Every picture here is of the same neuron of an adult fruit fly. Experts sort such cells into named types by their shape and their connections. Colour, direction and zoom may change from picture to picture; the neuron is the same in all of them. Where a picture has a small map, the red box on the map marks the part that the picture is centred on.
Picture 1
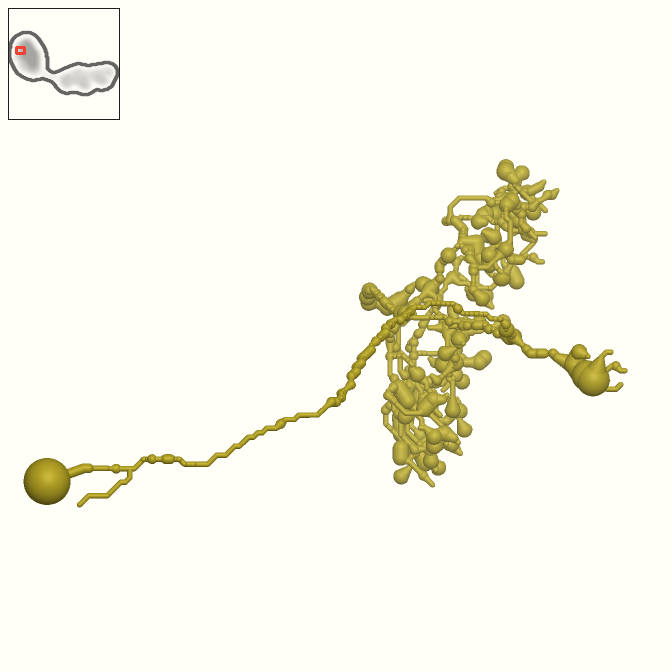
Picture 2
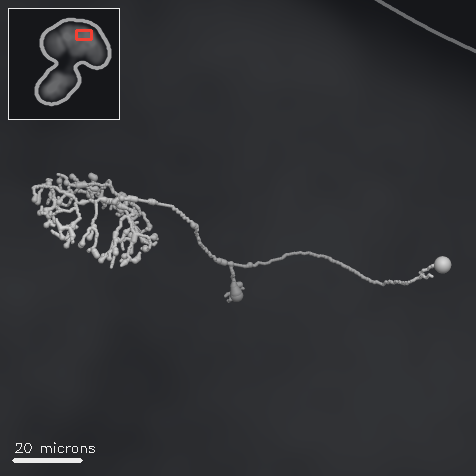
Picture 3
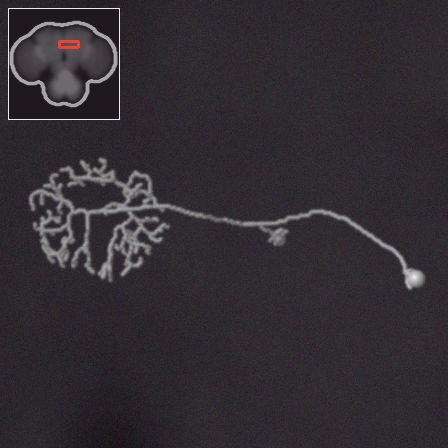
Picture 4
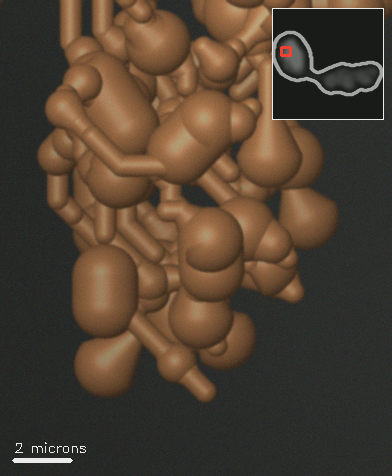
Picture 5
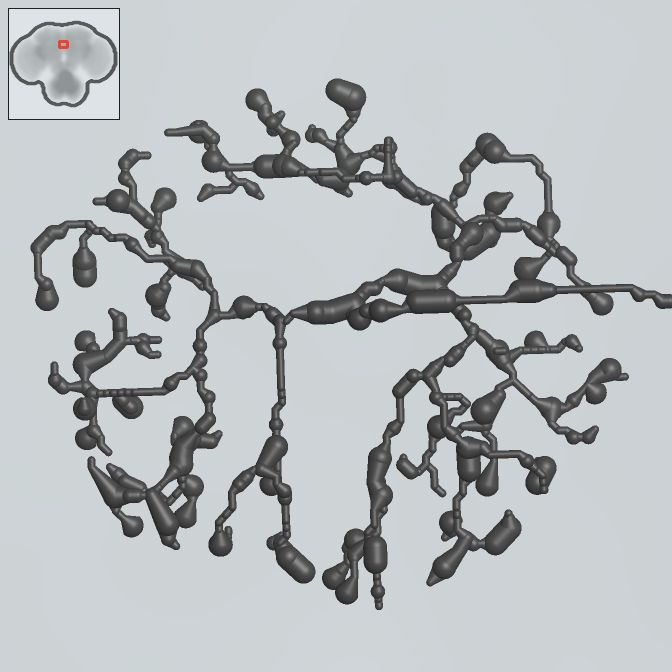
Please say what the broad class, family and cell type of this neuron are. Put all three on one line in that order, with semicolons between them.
central-brain intrinsic neuron; hemilineage EBa1; ER3d_d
